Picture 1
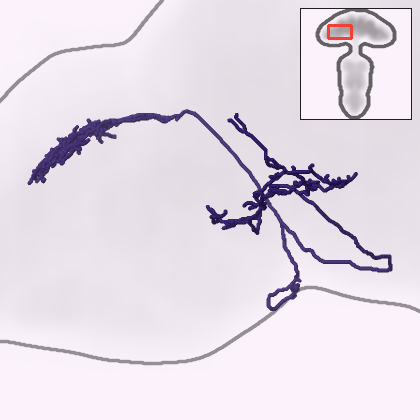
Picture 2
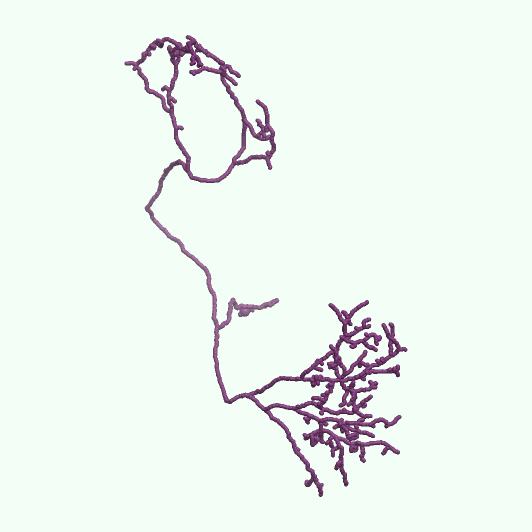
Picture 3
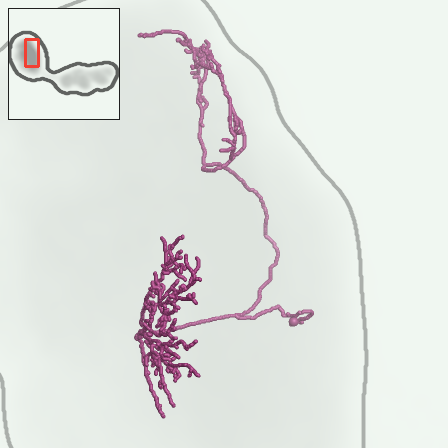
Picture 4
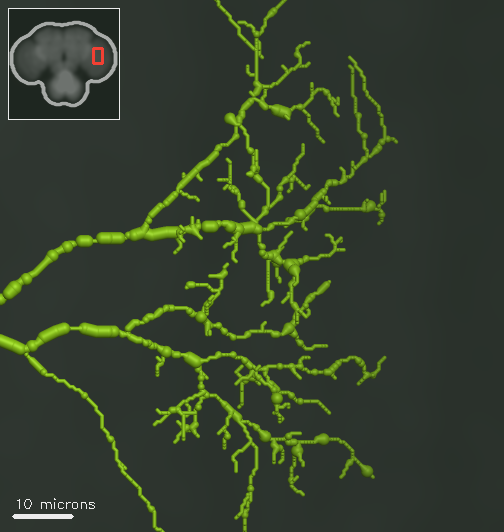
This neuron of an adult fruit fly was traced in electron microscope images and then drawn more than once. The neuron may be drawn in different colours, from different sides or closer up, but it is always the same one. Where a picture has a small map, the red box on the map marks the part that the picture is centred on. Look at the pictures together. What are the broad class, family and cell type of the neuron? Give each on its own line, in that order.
visual projection neuron
MeVP
MeVP35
